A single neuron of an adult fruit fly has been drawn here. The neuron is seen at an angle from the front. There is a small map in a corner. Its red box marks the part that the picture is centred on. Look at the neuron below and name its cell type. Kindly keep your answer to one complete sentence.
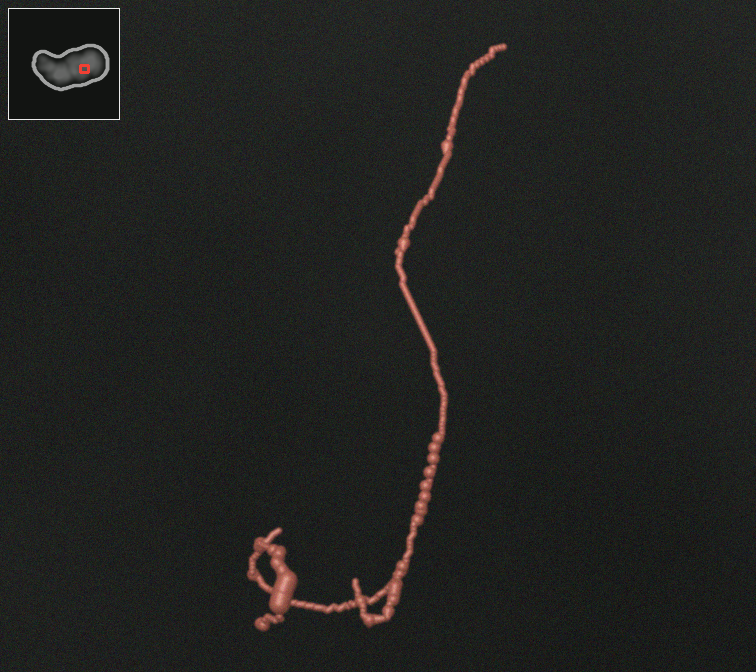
This neuron has been assigned cell type ORN_VA6.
